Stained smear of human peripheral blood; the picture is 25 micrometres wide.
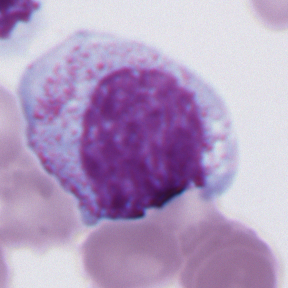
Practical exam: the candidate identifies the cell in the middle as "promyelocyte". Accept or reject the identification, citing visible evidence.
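Promyelocyte is the wrong name here; this cell is a myelocyte. The deciding feature is the cytoplasm, which is pale blue-grey.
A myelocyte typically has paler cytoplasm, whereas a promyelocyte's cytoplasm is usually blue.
That paleness speaks for myelocyte and against promyelocyte. Also seen: the chromatin is mottled, with small pale spots among darker purple areas; the outline is irregular, with blunt angular corners; and red cells press against the lower edge of the cell.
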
